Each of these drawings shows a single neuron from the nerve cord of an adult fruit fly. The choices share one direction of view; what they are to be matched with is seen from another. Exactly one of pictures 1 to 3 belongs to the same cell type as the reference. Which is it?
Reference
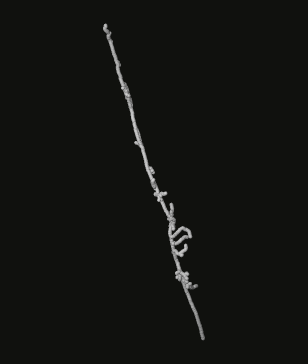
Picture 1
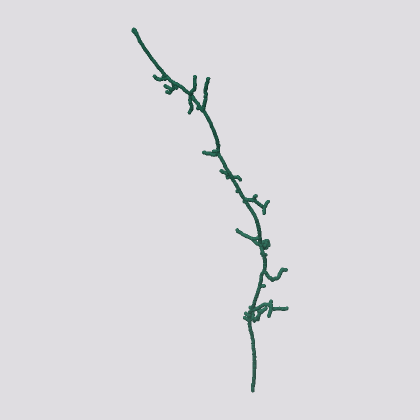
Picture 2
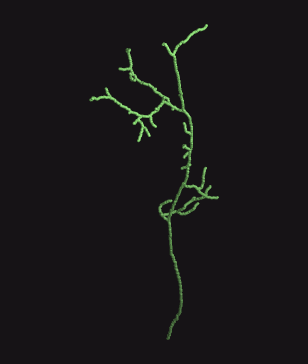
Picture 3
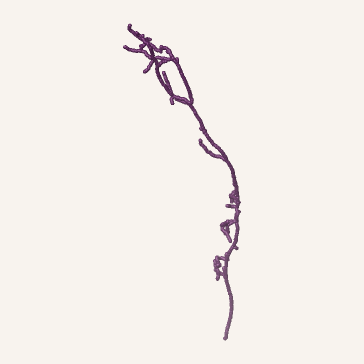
Picture 1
